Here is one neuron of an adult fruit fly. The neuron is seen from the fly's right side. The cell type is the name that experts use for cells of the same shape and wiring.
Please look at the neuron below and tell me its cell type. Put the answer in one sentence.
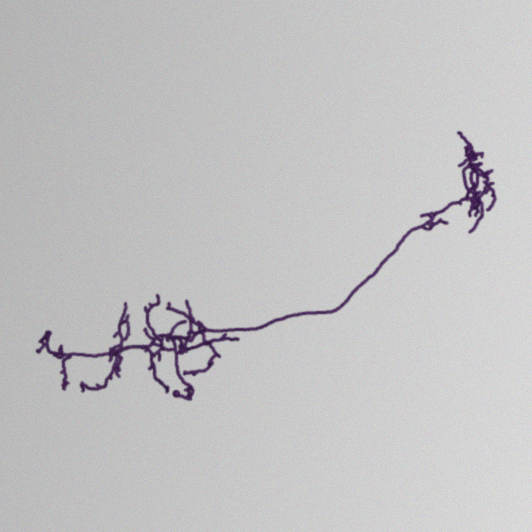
The cell type is AN04B051.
